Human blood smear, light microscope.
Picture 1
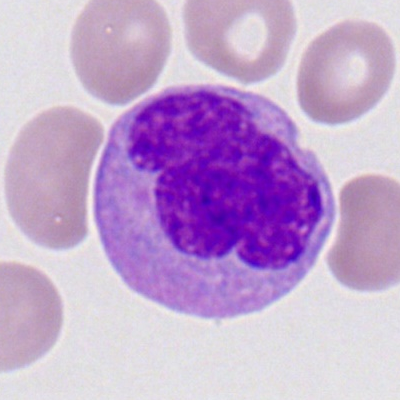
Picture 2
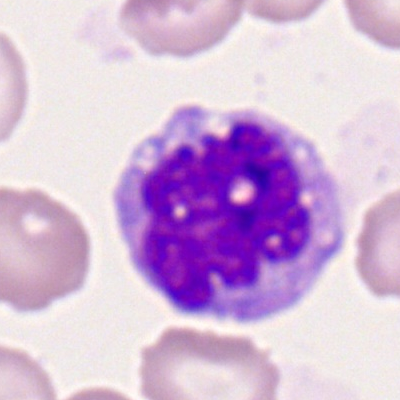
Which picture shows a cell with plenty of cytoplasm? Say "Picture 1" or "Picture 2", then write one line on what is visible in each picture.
Picture 1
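Picture 1: The cytoplasm is abundant and pale greyish-lilac.
Picture 2: The nucleus fills most of the cell and has an irregular, lumpy outline.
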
